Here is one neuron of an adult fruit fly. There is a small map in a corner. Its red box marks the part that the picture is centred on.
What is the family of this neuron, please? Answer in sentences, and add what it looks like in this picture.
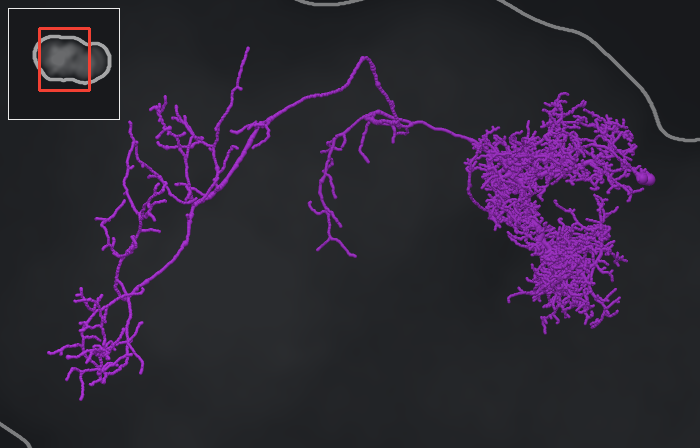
The family is DNg. It is a descending neuron. Its cell body lies on the right of the picture. More than a hundred branch ends can be seen.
